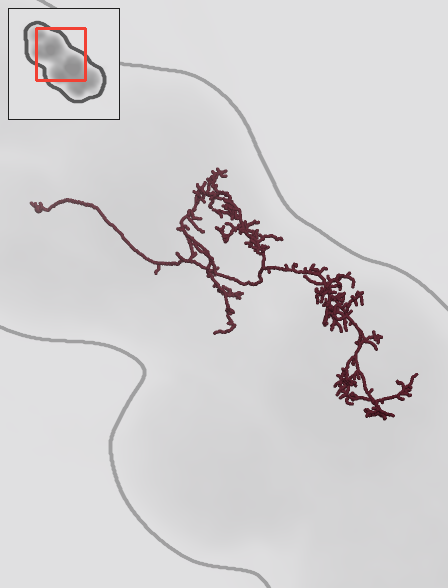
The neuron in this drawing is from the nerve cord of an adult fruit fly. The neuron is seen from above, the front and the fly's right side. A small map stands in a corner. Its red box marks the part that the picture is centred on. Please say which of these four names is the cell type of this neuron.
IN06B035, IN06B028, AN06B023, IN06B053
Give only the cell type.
IN06B053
